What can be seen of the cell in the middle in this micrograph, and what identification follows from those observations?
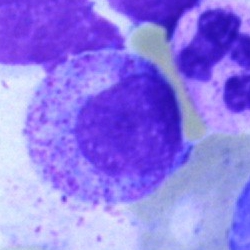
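Its outline is round. The chromatin is fairly fine rather than coarsely clumped. The cytoplasm is pale blue-grey, with no clear vacuoles. This is a myelocyte.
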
